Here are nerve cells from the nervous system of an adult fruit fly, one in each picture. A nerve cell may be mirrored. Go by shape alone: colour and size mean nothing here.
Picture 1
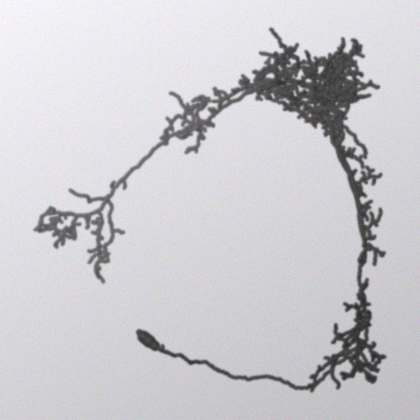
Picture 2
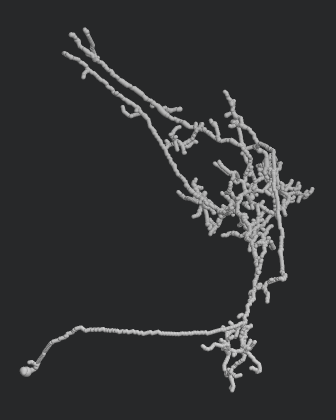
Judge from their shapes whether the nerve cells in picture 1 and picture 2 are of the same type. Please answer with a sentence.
They are of different cell types.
